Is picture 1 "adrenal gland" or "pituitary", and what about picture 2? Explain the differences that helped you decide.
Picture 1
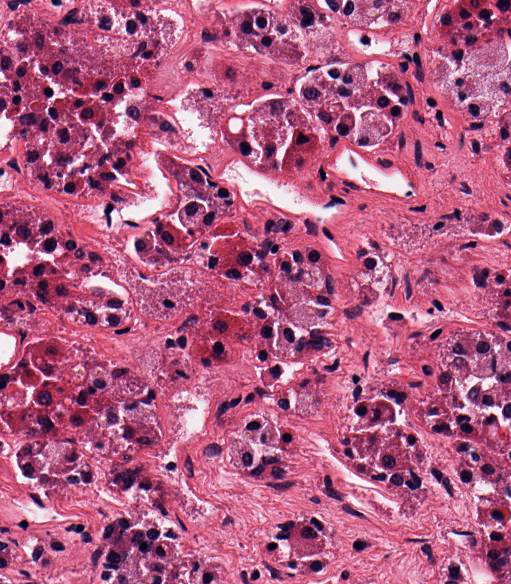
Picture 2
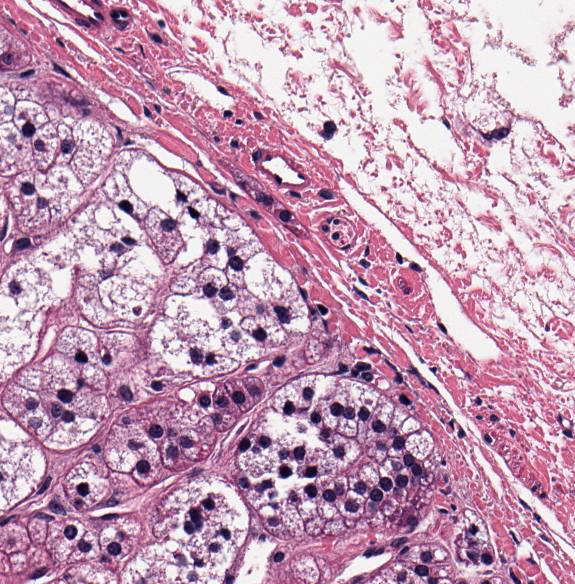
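First, assignment: picture 1 shows the pituitary, picture 2 the adrenal gland. Second, layout: in the pituitary, irregular nests and clusters lie throughout between bands of pink fibrous stroma; in the adrenal gland, a diagonal band of dense fibrous tissue, upper left to lower right, separates nests at lower left from loose tissue at upper right. Third, cells: both have large polygonal nest cells, but pituitary ones hold abundant granular cytoplasm, while adrenal ones have pale, finely vacuolated, foamy cytoplasm and small, round, dark nuclei. Fourth, fibres: the pink pituitary stroma carries thin spindle-shaped nuclei; the adrenal band has pink collagen fibres running parallel to its length, with scattered spindle-shaped nuclei.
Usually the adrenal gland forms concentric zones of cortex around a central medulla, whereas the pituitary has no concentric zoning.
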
